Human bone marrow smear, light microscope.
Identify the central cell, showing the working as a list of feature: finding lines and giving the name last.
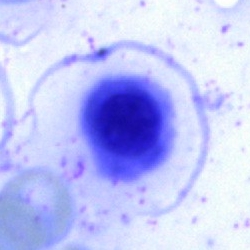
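Chromatin: very dark purple, dense throughout
Inner cytoplasm: deep blue, directly around the nucleus
Cytoplasm width: greater below the nucleus than above
Surrounding zone: wide and pale, bounded by a thin bluish line
Name: erythroblast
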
